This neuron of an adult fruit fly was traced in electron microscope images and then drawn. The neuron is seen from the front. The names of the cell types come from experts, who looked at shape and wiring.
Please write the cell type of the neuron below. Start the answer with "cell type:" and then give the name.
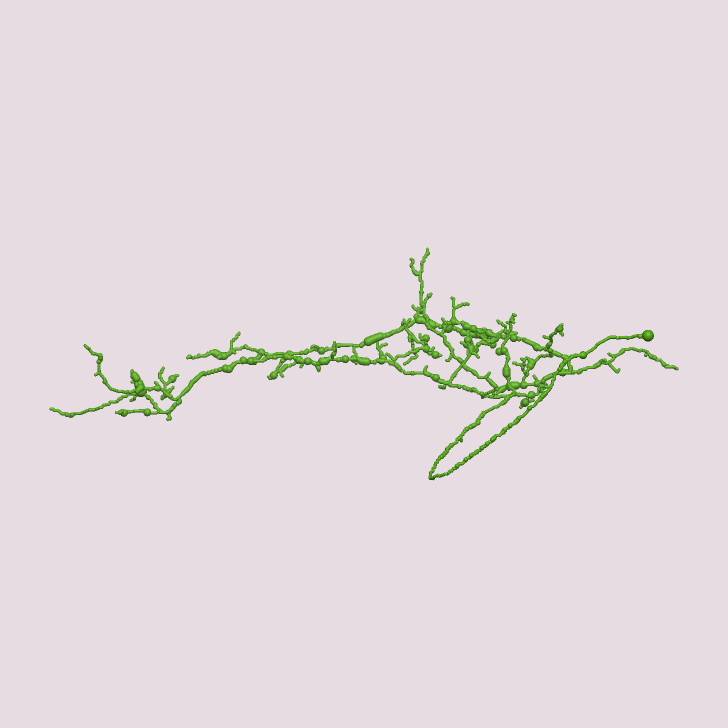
cell type: AMMC003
